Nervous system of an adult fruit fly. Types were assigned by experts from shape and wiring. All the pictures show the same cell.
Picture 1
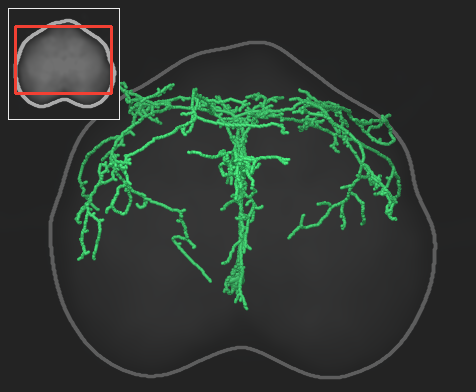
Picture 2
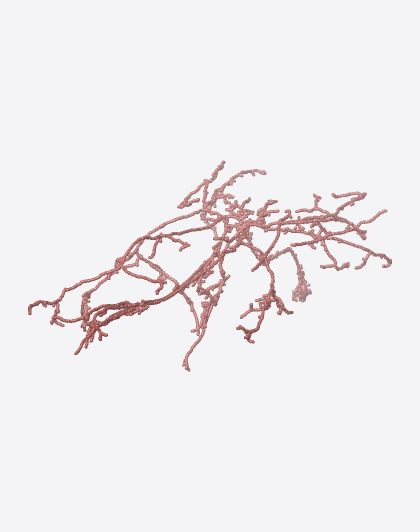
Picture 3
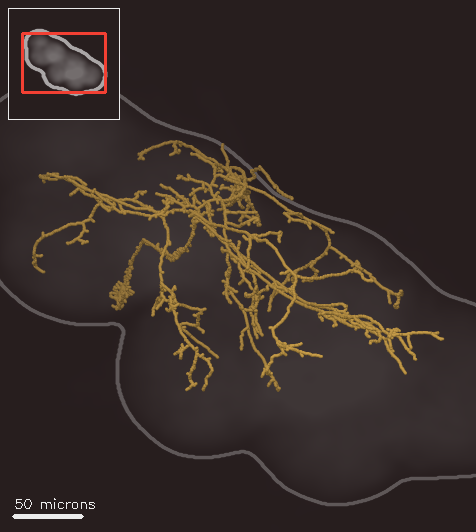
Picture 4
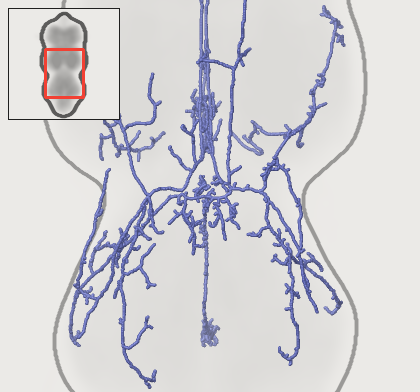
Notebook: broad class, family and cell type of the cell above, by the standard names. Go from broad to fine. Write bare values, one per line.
ascending efferent neuron
hemilineage 00B
EA00B007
